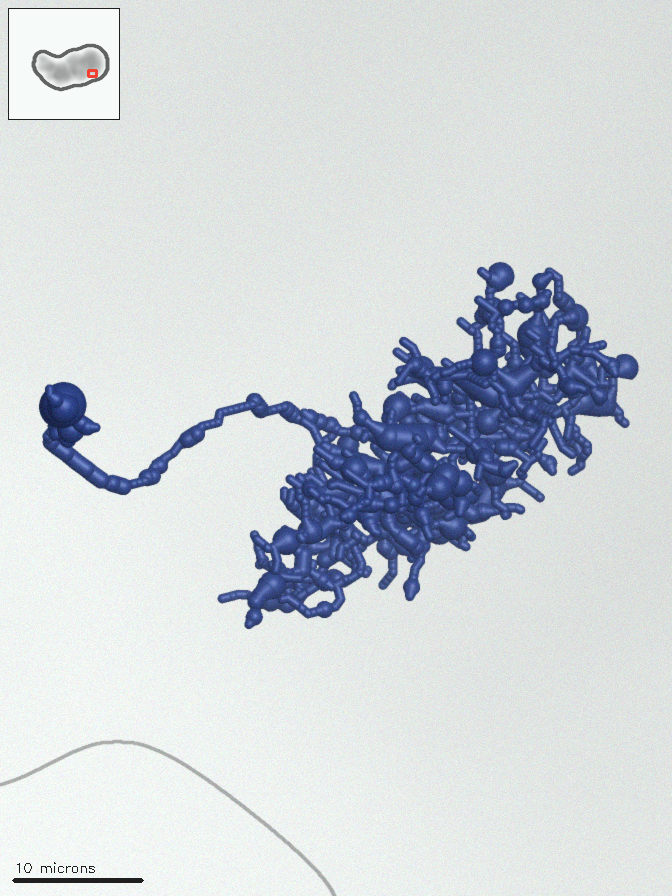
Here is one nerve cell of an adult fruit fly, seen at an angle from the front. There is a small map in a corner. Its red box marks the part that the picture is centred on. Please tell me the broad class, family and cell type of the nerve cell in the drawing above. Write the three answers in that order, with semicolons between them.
optic-lobe intrinsic neuron; Pm; Pm1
